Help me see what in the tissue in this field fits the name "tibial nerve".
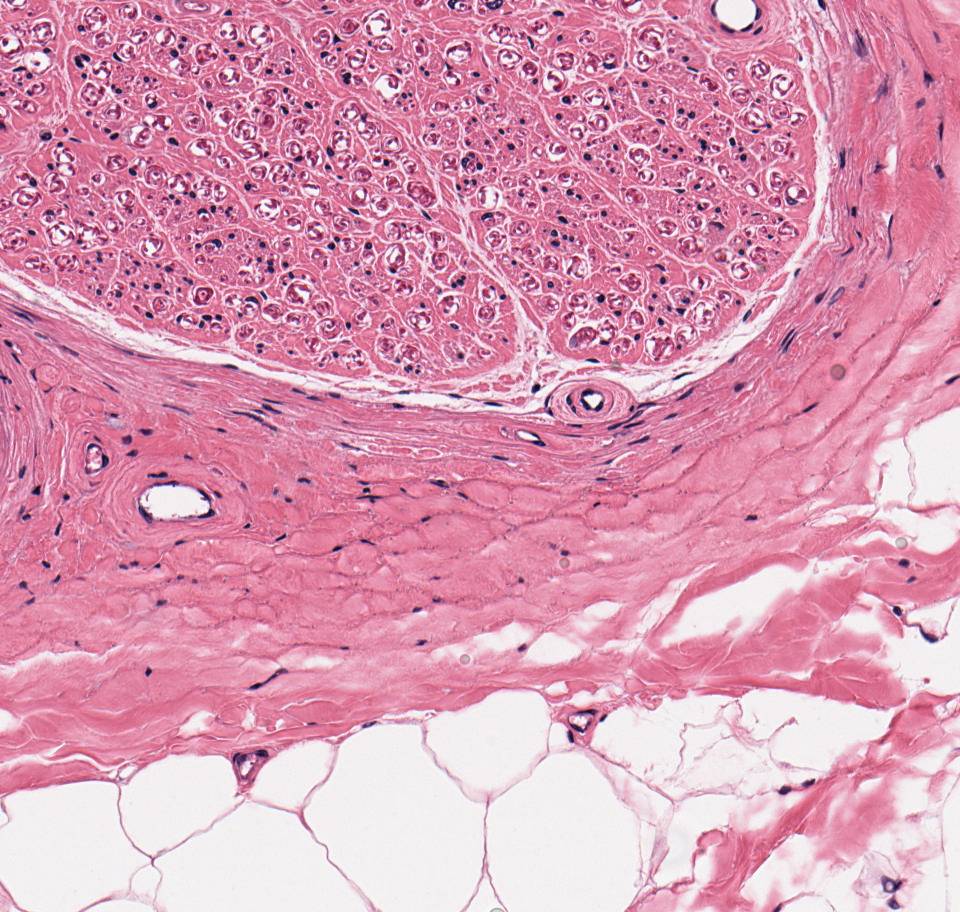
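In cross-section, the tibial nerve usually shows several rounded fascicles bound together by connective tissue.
Here, though, I see just one large rounded bundle, filling the upper half, which is fewer than that.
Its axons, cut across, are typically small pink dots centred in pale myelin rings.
That fits: many fibres show a pale clear ring around a central pink axon. Small dark nuclei are scattered between the fibre profiles, and adipocytes, large empty thin-walled polygonal spaces, line the bottom.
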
